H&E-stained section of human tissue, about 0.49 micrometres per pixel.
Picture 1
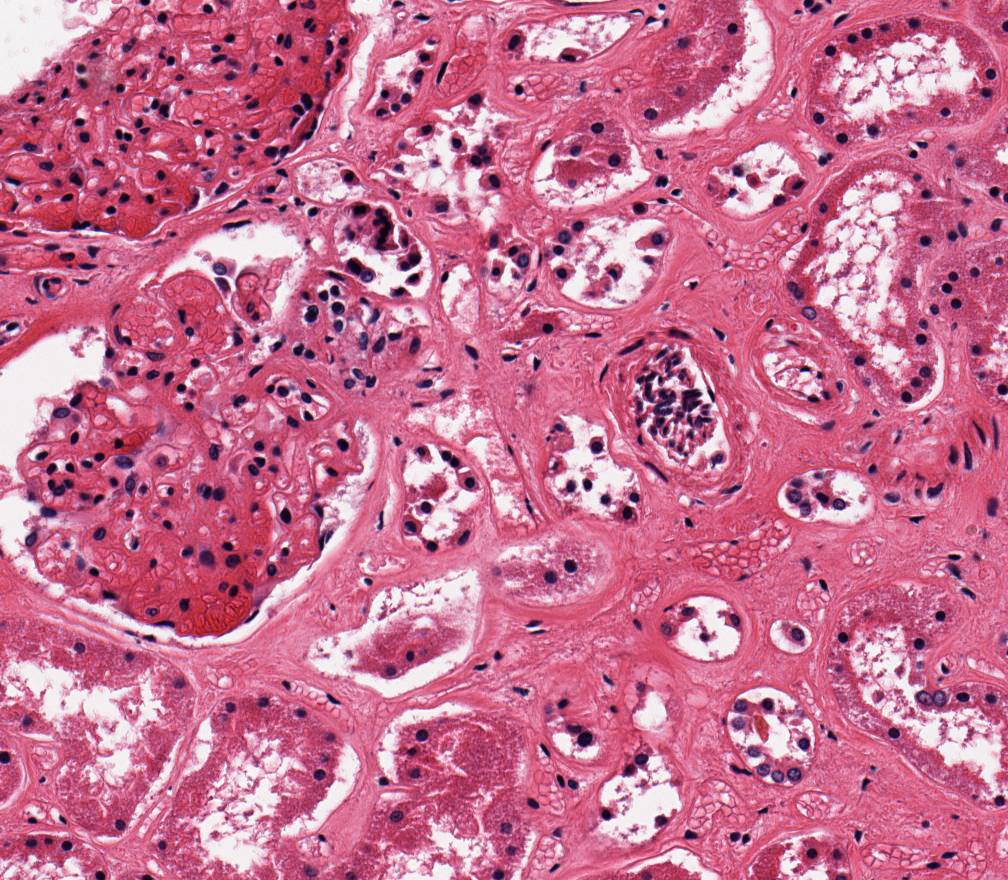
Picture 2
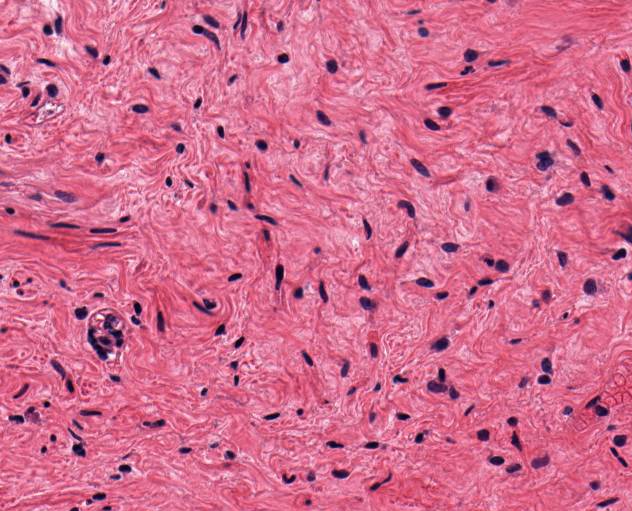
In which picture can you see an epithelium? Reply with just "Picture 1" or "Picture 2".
Picture 1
